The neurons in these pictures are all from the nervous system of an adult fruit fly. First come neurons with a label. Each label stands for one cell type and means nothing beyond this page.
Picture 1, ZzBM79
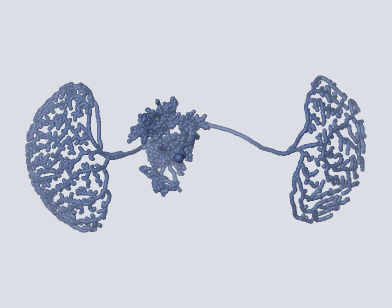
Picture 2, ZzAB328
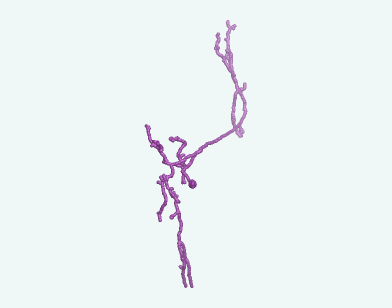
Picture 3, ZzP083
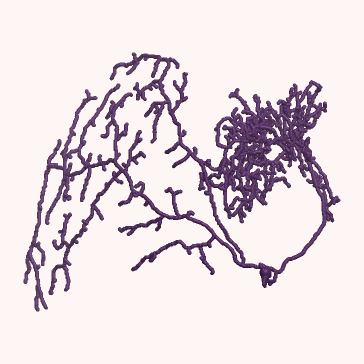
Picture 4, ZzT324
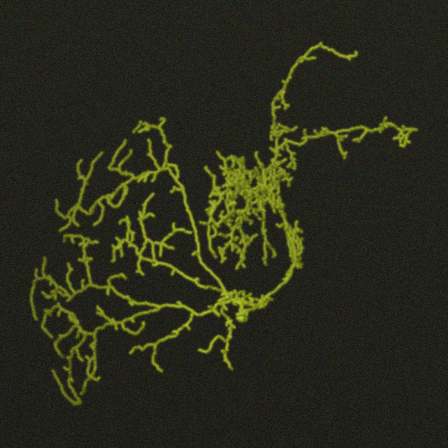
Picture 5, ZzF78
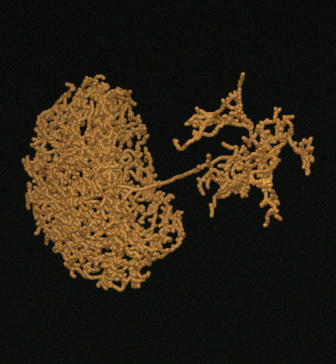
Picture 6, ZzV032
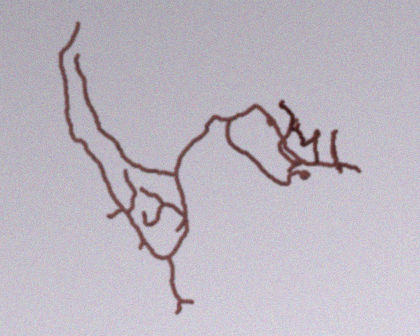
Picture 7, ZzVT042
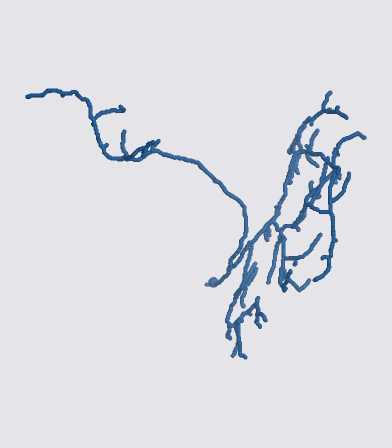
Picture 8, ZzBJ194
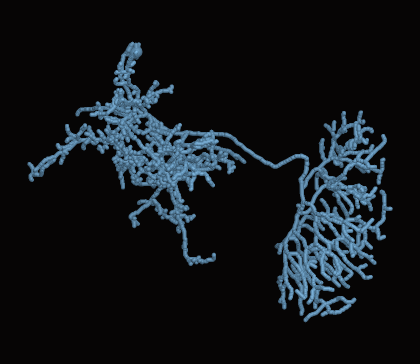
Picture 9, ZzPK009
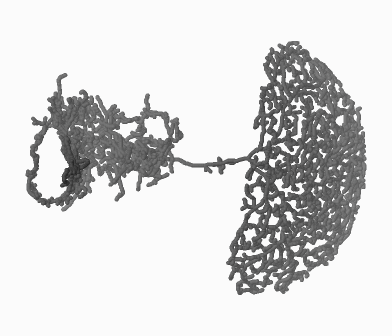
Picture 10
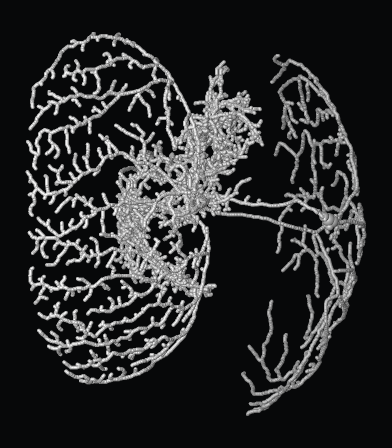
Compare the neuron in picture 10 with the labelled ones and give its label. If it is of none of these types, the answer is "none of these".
ZzBM79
